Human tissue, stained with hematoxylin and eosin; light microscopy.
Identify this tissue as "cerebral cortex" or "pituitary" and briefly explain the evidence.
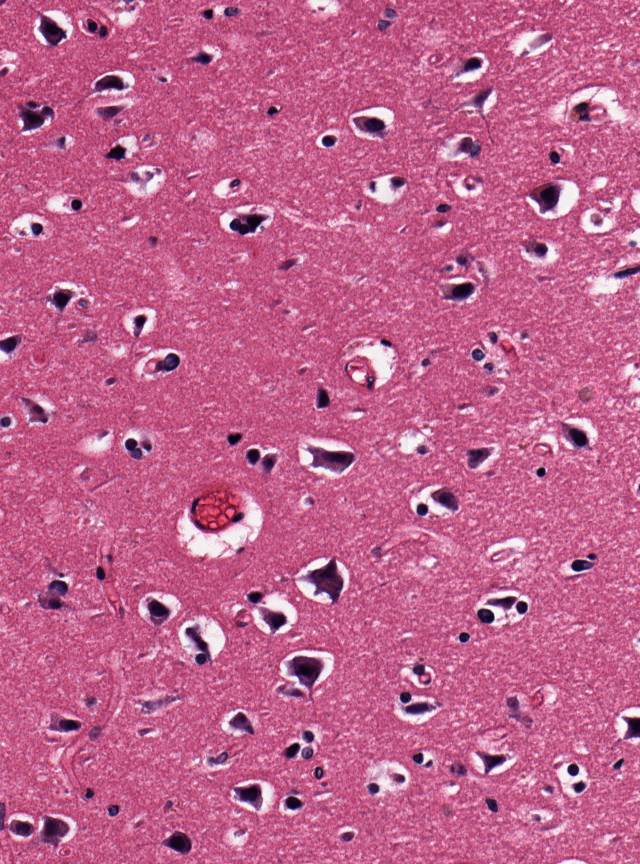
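It's cerebral cortex.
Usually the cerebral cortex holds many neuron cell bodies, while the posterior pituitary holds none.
Here many of the larger cells have angular, triangular, darkly stained bodies, their nuclei showing little detail. Cells lie singly in a uniform, finely granular pink background with no layers, most inside sharp-edged clear spaces. Small round dark nuclei with scant cytoplasm are scattered throughout, some beside the larger cells.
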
